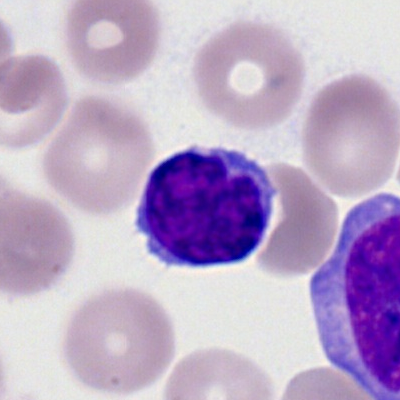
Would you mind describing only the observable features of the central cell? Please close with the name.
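Roughly round in outline, the cell has a finely ragged edge with tiny irregular projections. Its nucleus fills most of the cell, so the cytoplasm is only a thin rim. The chromatin is dense, deep purple and coarsely clumped. The cell is a lymphocyte.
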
